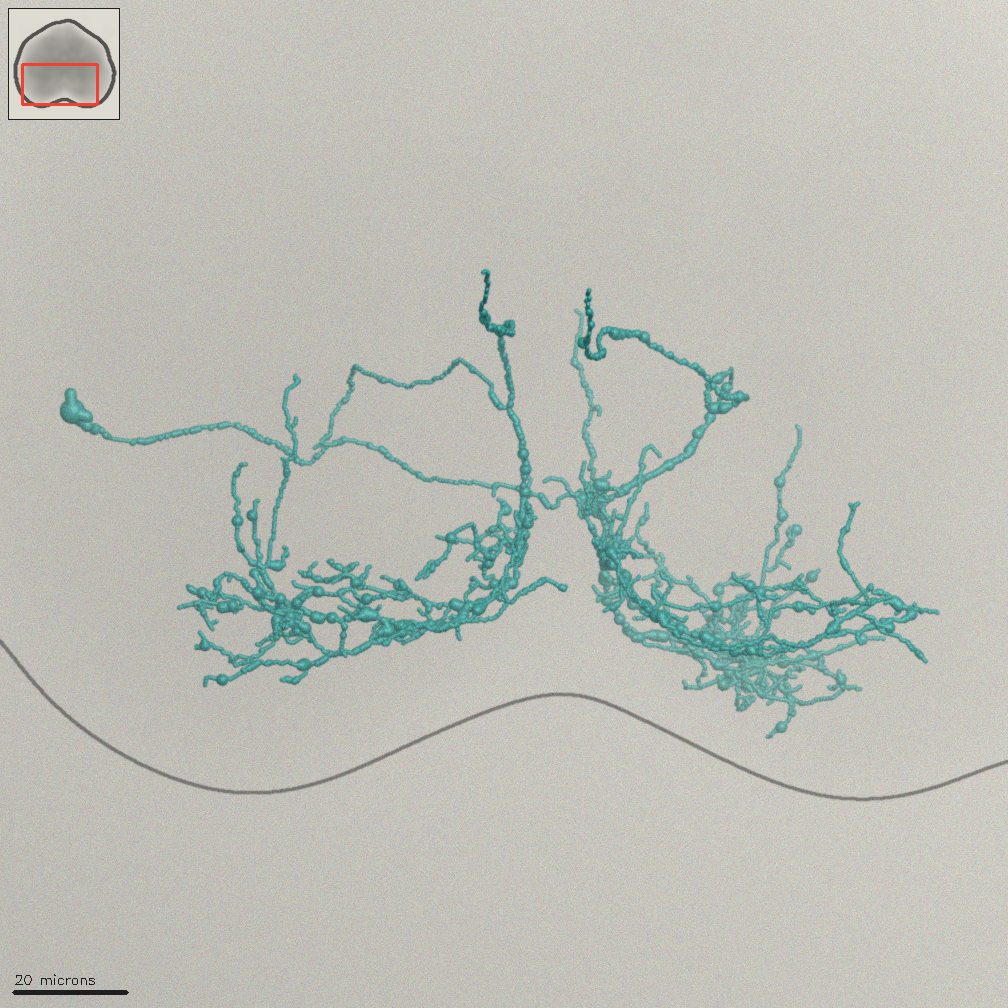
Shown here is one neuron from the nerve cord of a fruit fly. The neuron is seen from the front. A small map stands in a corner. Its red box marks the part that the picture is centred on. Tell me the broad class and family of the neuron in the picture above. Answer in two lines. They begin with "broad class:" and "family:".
broad class: ascending neuron
family: hemilineage 09B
